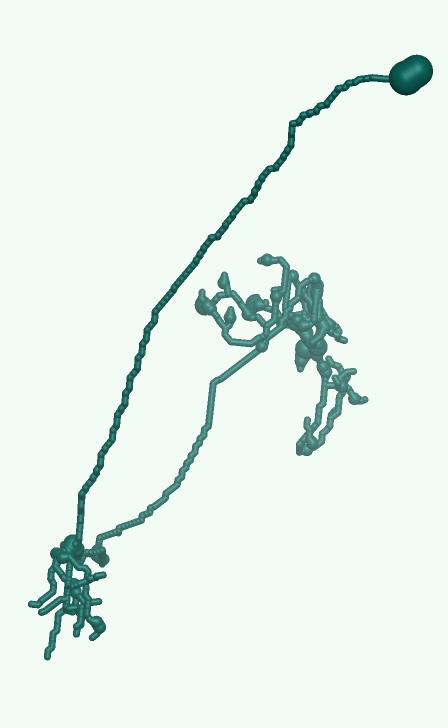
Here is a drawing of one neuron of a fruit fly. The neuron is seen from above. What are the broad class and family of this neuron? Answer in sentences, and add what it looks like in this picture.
This is a central-brain intrinsic neuron. Its family is called class CX. The cell body can be seen at the upper right of the picture. In this view it is taller than it is wide.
